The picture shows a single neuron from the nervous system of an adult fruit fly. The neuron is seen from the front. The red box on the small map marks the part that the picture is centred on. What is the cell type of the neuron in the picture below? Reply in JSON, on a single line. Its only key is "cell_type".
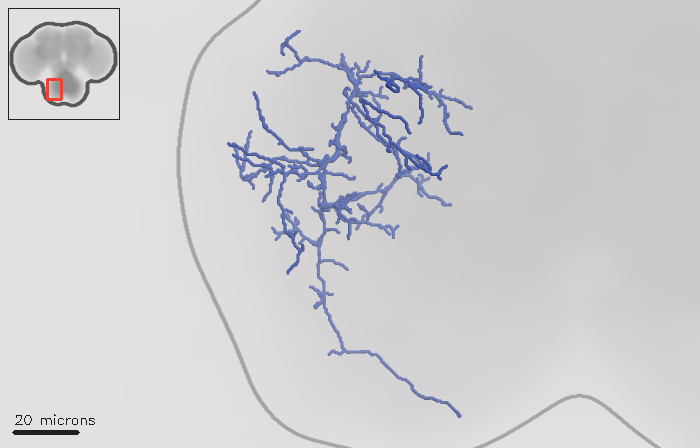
{"cell_type": "IN04B059"}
